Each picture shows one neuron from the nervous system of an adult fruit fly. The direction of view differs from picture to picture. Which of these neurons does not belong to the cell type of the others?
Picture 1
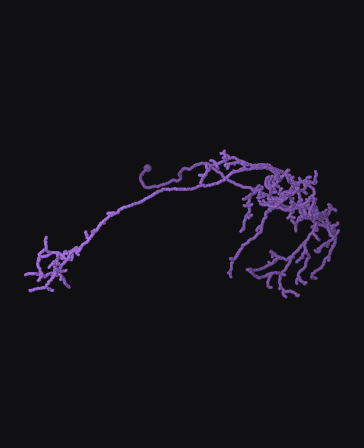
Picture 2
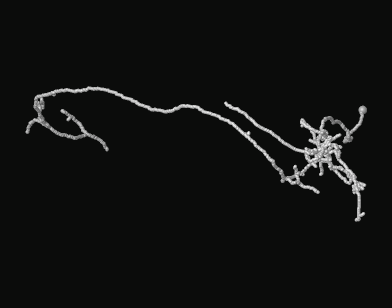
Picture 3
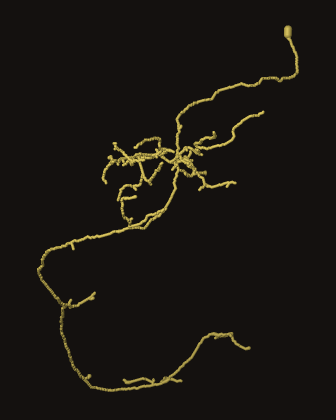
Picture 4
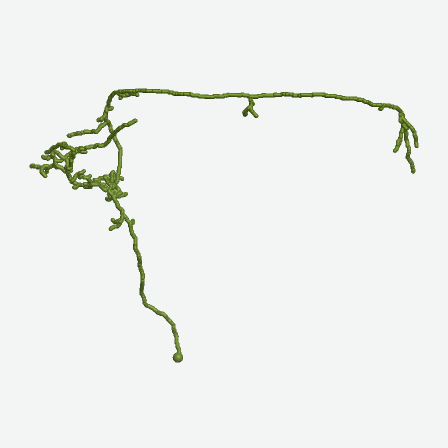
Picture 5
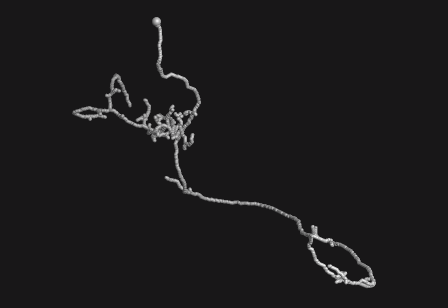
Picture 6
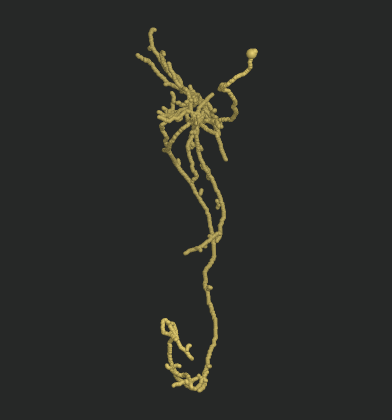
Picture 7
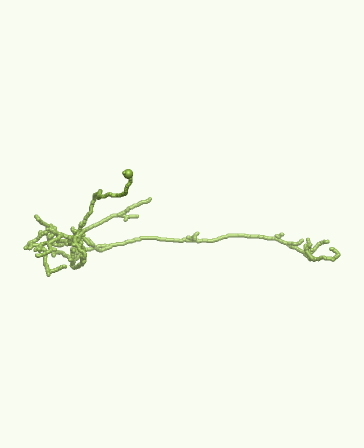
Picture 1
